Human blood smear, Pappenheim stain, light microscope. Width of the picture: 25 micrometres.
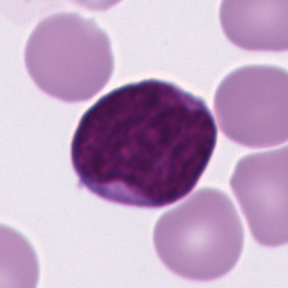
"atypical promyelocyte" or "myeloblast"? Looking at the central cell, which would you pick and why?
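I'd call this a myeloblast. I can't make out any granules in the cytoplasm.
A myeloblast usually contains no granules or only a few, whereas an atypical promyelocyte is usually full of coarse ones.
That decides it. The cytoplasm is pale blue, forms a thin rim widest along the lower edge, and shows no vacuoles. The cell is about 13 by 11 micrometres.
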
